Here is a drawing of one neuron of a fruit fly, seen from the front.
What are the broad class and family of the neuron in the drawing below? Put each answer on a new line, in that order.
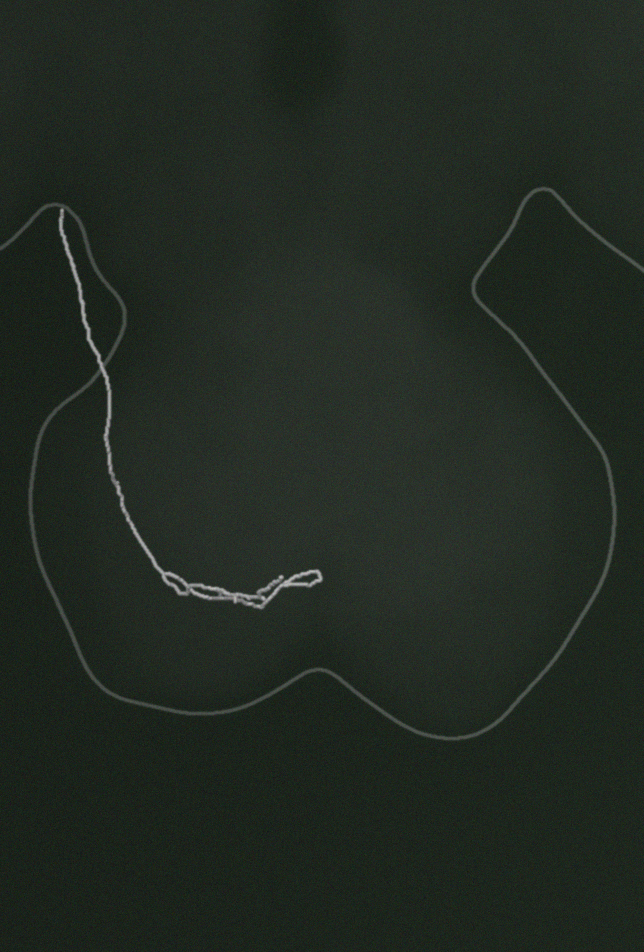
sensory neuron entering the nerve cord
class mechanosensory tactile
